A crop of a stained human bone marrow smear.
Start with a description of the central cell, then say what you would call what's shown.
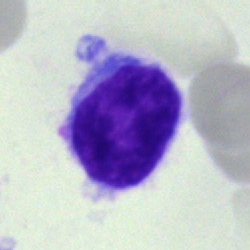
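Here the nucleus takes up nearly the whole cell, so there's only scant cytoplasm, and what you can see of it is pale blue with no granules. Notice the small ragged projections sticking out from the upper-left and lower edges. That's a hairy cell.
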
